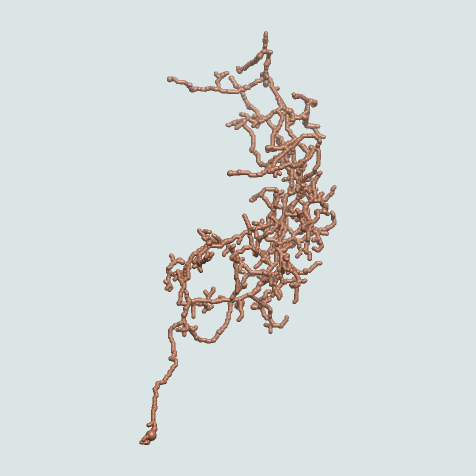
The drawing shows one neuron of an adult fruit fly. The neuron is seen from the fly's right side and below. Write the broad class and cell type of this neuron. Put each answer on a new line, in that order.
central-brain intrinsic neuron
CB1565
